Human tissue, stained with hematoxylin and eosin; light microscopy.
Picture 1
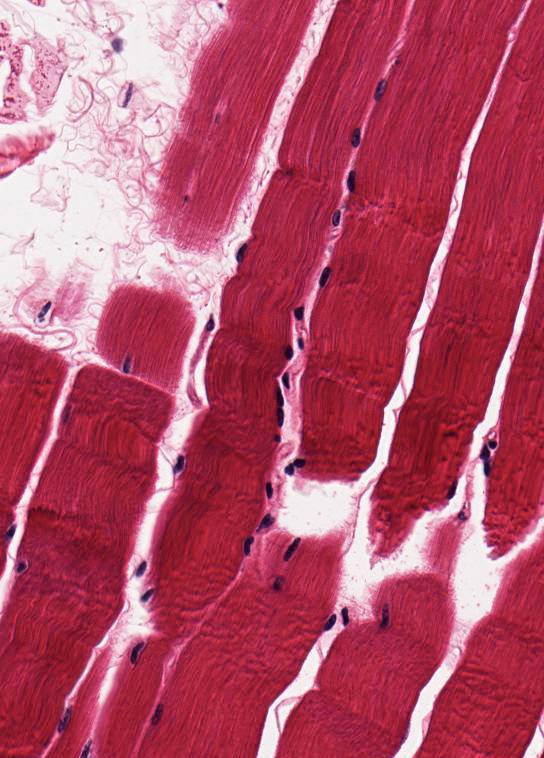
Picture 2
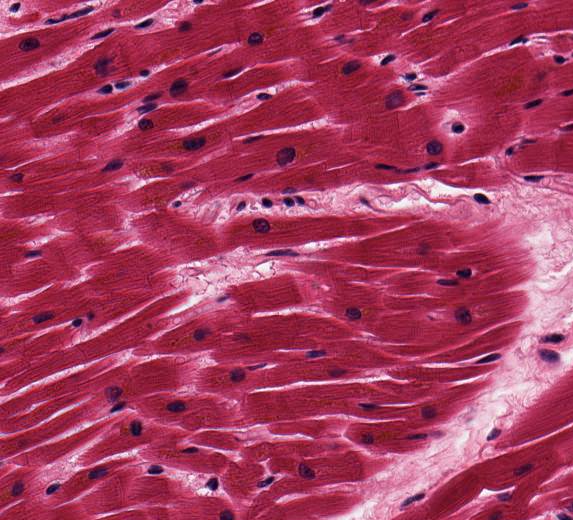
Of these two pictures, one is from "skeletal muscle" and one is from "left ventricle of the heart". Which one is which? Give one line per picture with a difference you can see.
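Site of picture 1: skeletal muscle. The fibre nuclei lie at the edges of the fibres, lined up along the boundaries between neighbouring fibres.
Site of picture 2: left ventricle of the heart. Each muscle cell has a single oval nucleus lying centrally within the fibre.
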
